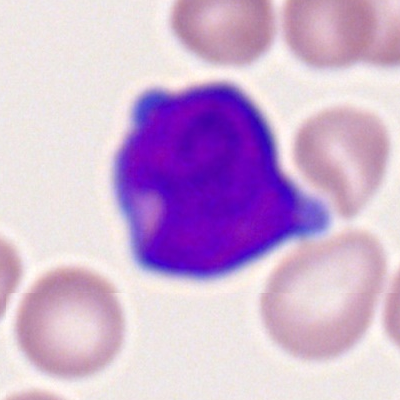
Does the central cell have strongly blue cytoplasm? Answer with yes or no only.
Yes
